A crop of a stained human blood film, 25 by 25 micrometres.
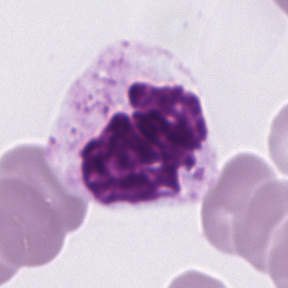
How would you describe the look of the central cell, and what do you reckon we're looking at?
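Nucleus first: it is folded into overlapping lobes separated by narrow clefts, and it lies toward the lower right part of the cell. Cytoplasm next: its colour is pale greyish-lilac, and its widest band lies on the upper left side. Name last: this is a segmented neutrophil.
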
